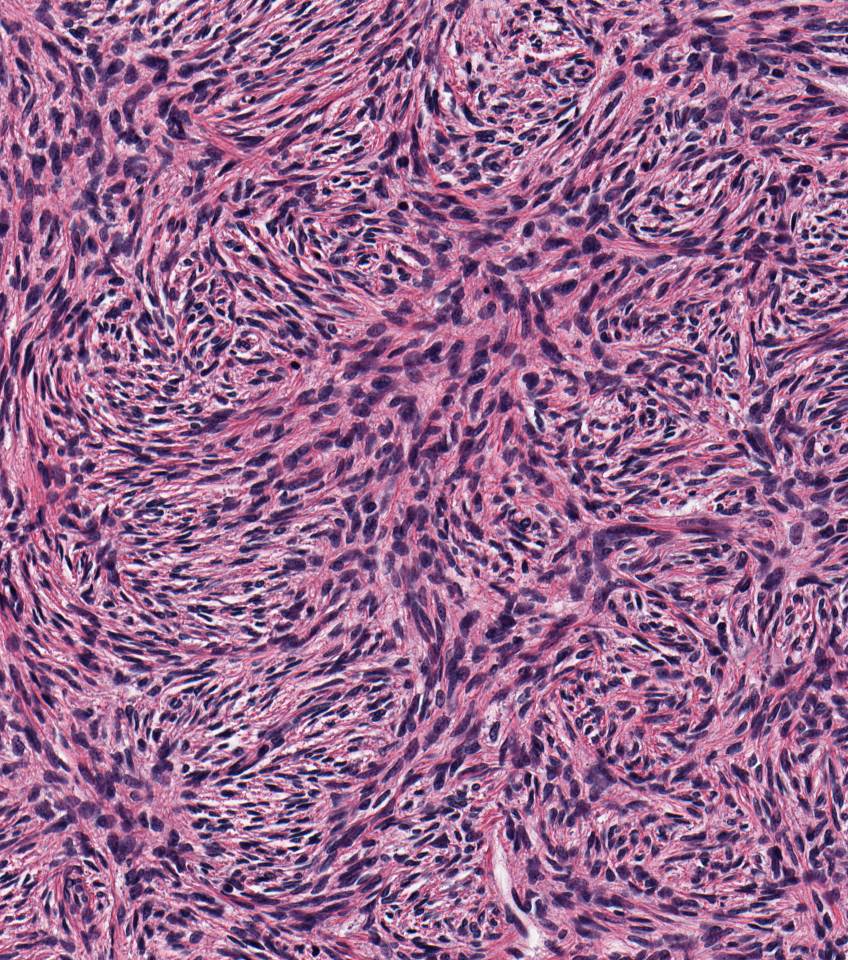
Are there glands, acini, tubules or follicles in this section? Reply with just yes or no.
No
